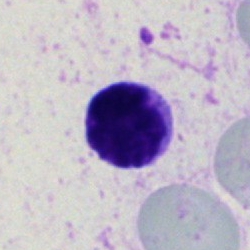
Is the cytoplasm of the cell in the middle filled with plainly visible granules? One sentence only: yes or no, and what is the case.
No, not a single granule can be seen in its cytoplasm.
